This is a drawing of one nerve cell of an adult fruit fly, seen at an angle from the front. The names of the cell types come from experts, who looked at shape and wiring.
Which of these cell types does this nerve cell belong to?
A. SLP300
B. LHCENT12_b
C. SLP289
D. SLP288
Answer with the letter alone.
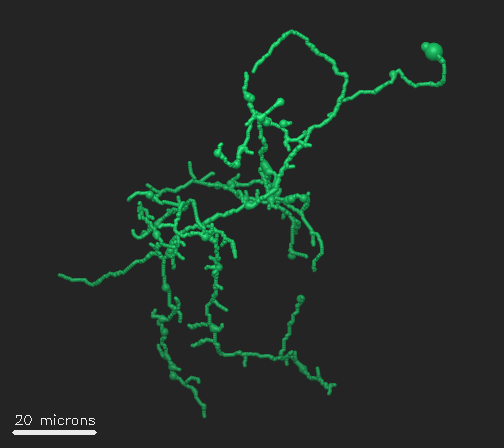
D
